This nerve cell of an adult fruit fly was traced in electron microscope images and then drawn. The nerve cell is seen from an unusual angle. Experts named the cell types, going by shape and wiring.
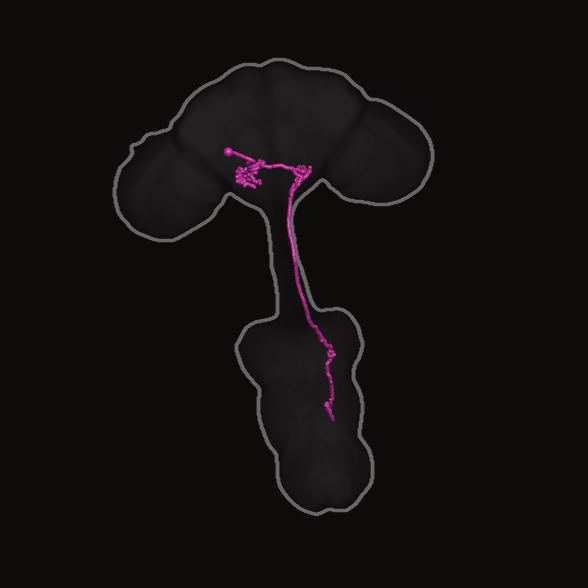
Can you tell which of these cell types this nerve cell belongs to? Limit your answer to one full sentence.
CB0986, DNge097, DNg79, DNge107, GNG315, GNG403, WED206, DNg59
This nerve cell carries the cell type designation DNge097.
